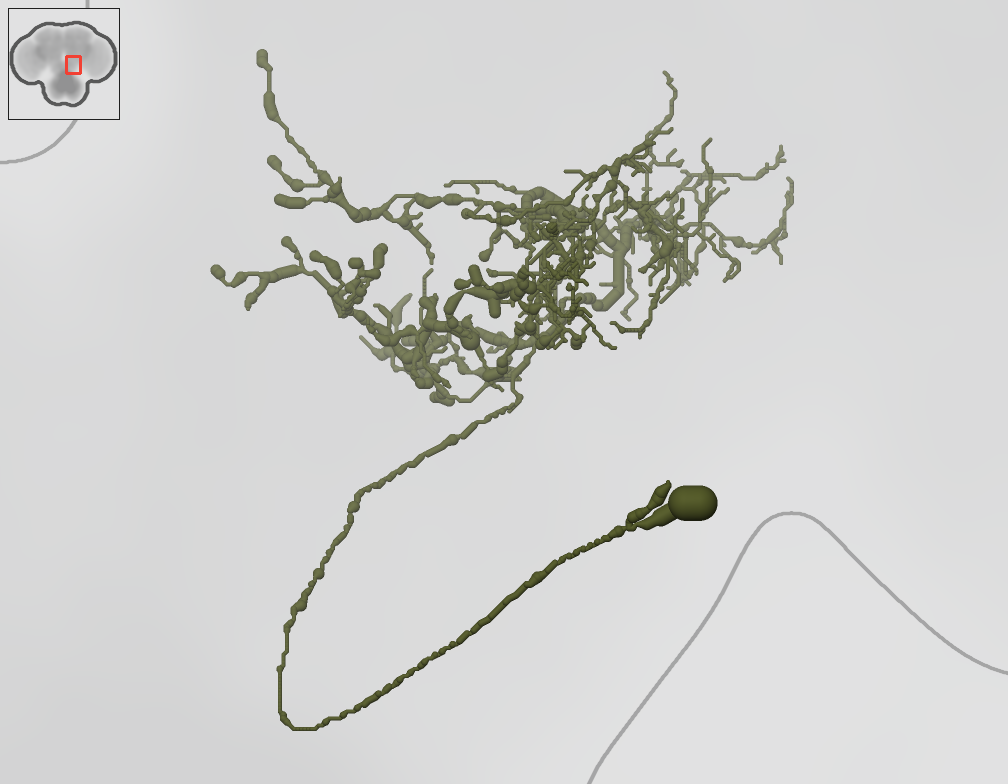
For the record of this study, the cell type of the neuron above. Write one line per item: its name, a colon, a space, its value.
cell type: AMMC028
